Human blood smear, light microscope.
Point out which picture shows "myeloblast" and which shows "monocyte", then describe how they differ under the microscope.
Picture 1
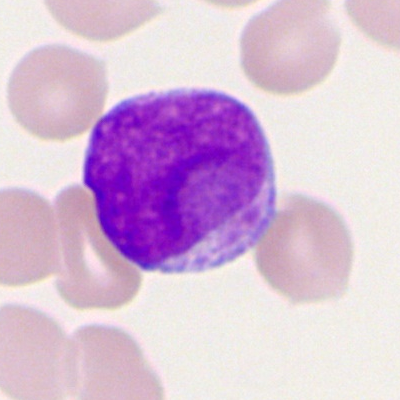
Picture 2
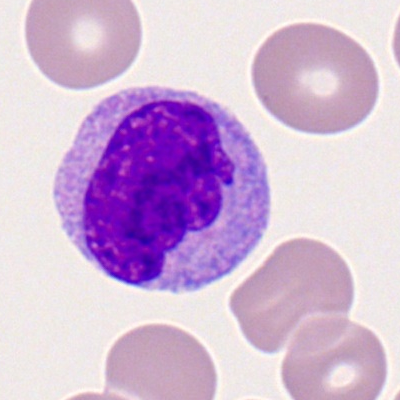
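Picture 1 shows a myeloblast, and picture 2 shows a monocyte.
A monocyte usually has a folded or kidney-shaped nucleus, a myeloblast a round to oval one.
Matching this, the picture 2 nucleus has a notch folding into it on its right side.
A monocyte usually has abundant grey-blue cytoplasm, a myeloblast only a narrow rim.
Accordingly, picture 1 has scant cytoplasm, a narrow pale lilac-blue crescent along the lower right edge, whereas in picture 2 the nucleus, sitting toward the left, leaves a wider band on the right. Chromatin differs too: deep purple and finely stippled with small paler spots in picture 1, patchy with darker clumps between paler areas in picture 2. Fine pinkish-purple granules dust the cytoplasm in picture 2. In picture 1, no clear vacuoles are seen.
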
